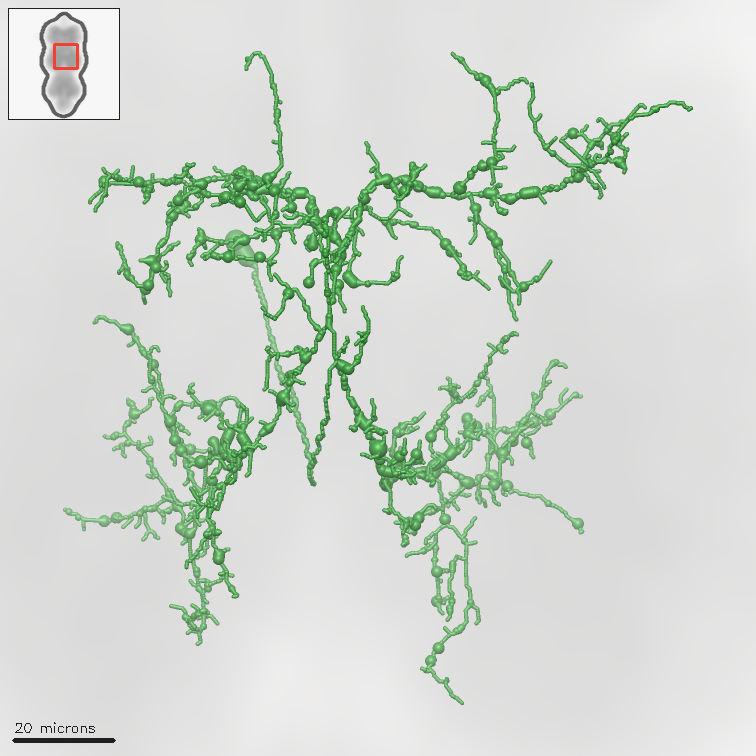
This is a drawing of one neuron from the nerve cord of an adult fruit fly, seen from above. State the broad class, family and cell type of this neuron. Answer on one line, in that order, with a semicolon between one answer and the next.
nerve-cord intrinsic neuron; hemilineage 00A; IN00A031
